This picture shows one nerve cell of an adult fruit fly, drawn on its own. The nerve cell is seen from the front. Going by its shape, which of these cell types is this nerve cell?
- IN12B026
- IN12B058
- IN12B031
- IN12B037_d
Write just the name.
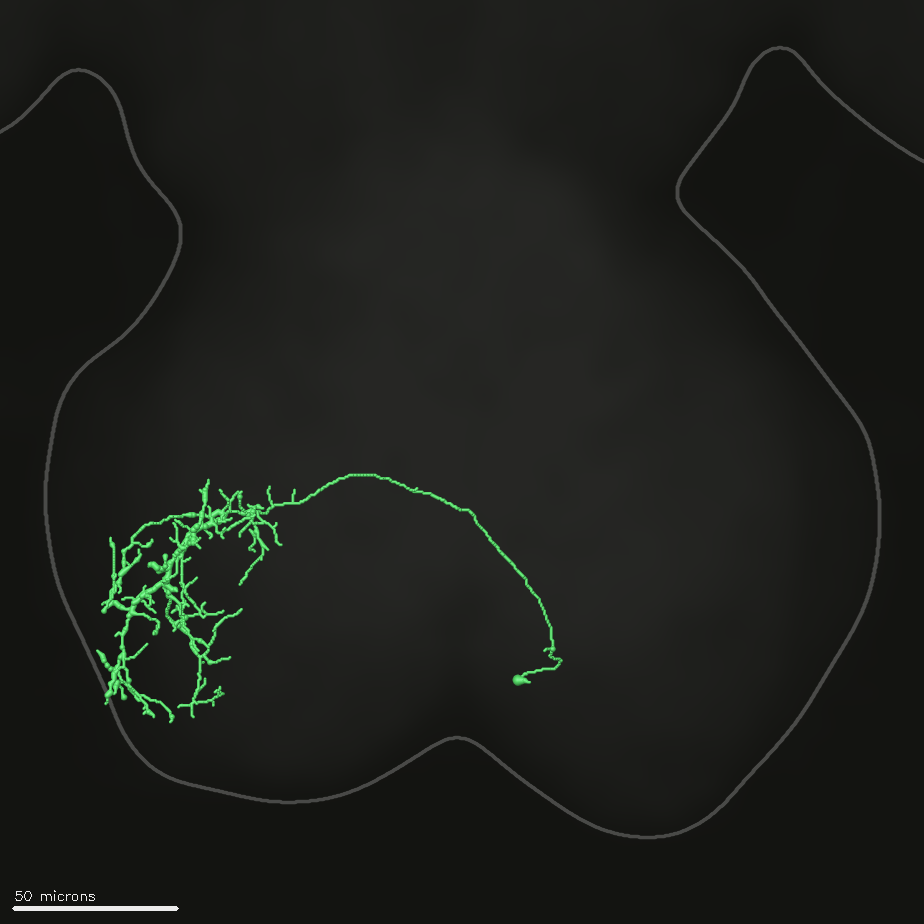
IN12B026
